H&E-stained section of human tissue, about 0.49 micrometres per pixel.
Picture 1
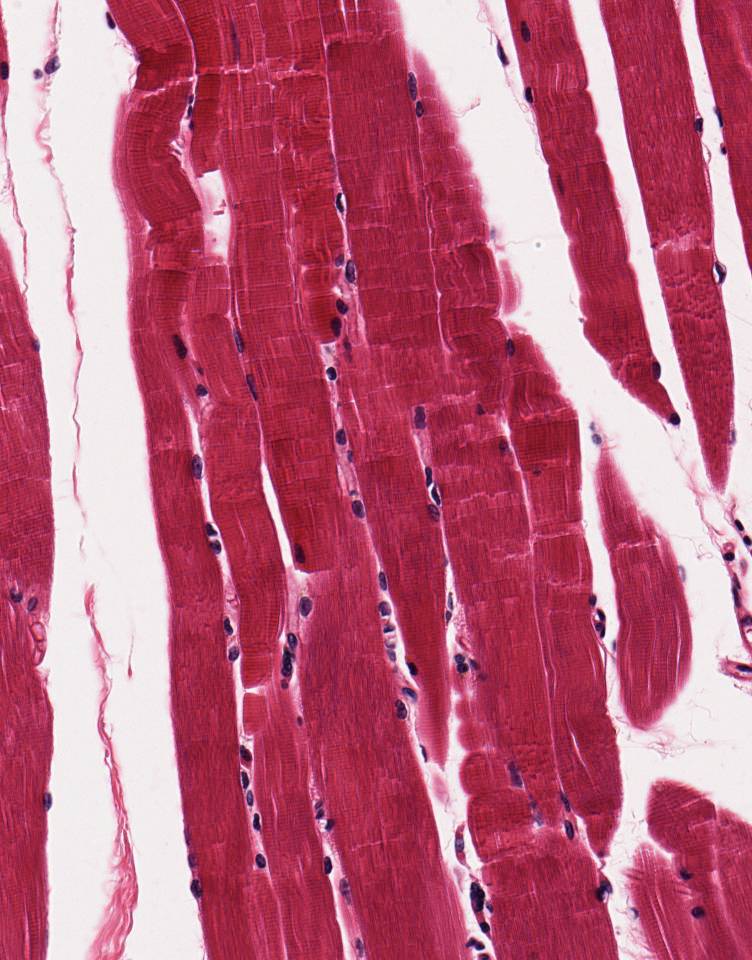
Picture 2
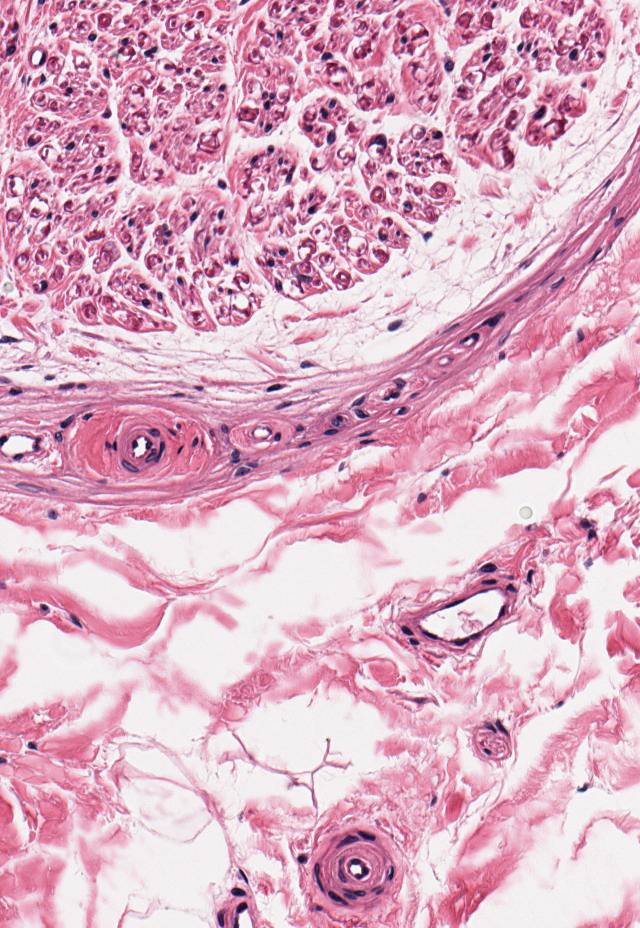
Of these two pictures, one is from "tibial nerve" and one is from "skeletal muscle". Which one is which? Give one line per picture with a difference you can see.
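Picture 1 is from the skeletal muscle. Long parallel muscle fibres running roughly from top to bottom fill most of the field.
Picture 2 is from the tibial nerve. A large nerve cut in cross section fills the upper part of the field.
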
